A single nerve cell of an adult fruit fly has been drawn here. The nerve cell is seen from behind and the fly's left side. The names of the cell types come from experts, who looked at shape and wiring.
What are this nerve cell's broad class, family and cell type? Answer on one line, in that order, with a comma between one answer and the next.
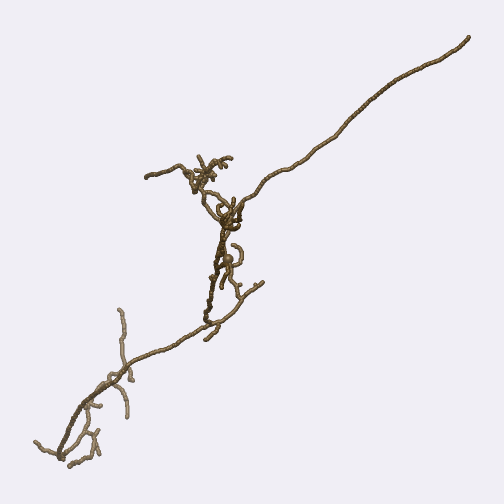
sensory neuron entering the nerve cord, class mechanosensory proprioceptive, SNpp12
